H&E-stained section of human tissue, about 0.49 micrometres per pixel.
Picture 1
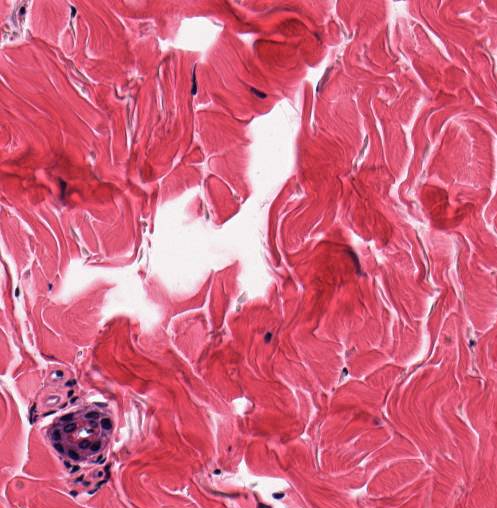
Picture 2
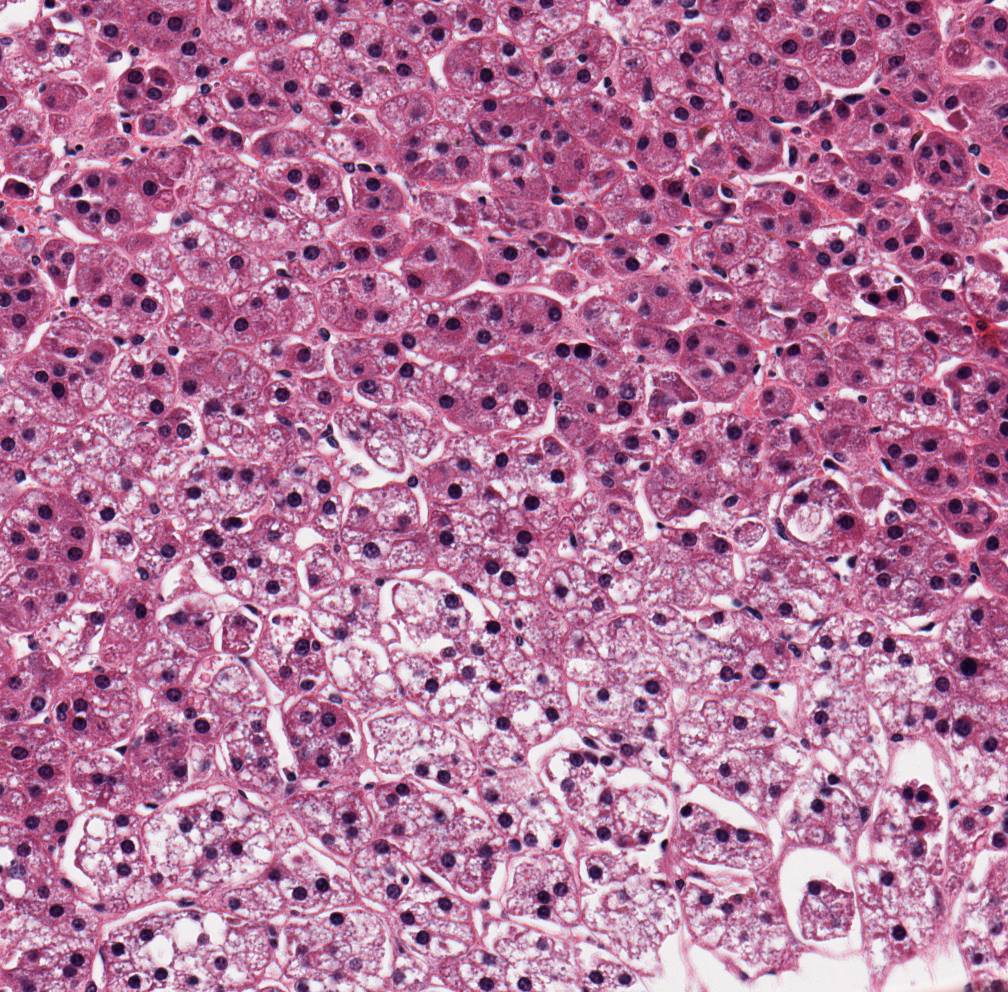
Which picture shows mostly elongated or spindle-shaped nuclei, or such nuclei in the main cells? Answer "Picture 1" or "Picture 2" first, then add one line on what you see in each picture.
Picture 1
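In picture 1: Cell nuclei are sparse, small, dark and mostly elongated, lying singly in the narrow gaps between bundles.
In picture 2: The nuclei are small, round and dark, and fairly uniform in size from cell to cell.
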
